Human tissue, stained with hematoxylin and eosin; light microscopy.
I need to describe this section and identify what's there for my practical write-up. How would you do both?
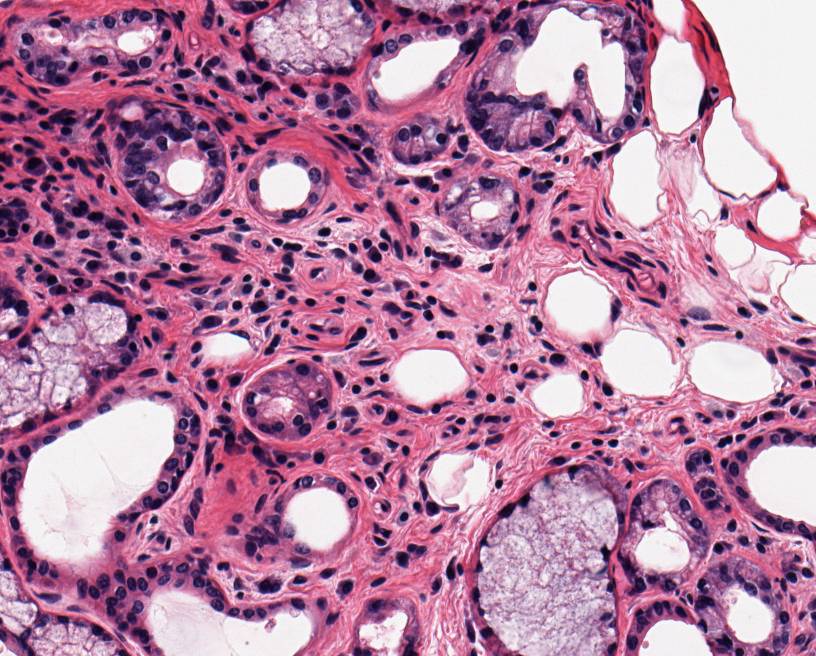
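Small rounded glandular units scattered throughout, separated by bands of pink fibrous stroma. Stroma: pink collagen with scattered small dark nuclei. Many small ducts with round, empty lumens, lined by cuboidal epithelium with dark round nuclei. Duct lining one or two cell layers, not a thick stratified epithelium. Name: minor salivary gland.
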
